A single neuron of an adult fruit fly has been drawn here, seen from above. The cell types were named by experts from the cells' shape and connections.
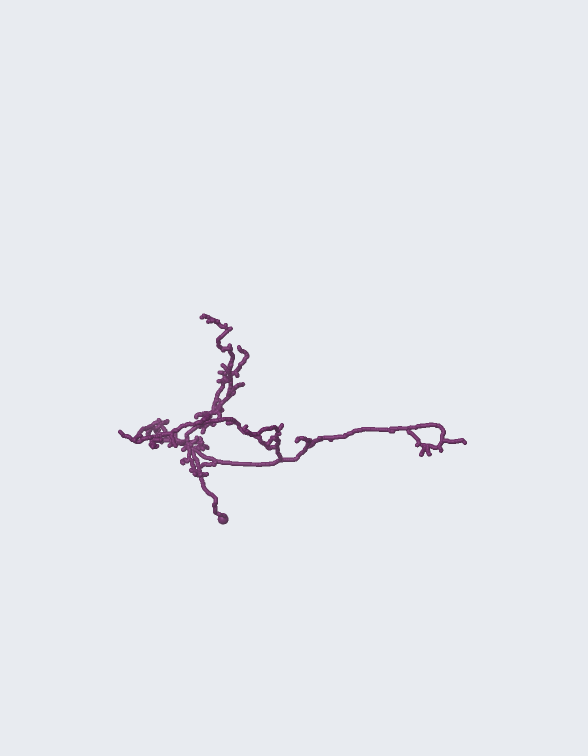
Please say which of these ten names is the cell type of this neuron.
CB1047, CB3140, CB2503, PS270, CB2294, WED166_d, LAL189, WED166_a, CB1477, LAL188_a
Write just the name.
PS270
